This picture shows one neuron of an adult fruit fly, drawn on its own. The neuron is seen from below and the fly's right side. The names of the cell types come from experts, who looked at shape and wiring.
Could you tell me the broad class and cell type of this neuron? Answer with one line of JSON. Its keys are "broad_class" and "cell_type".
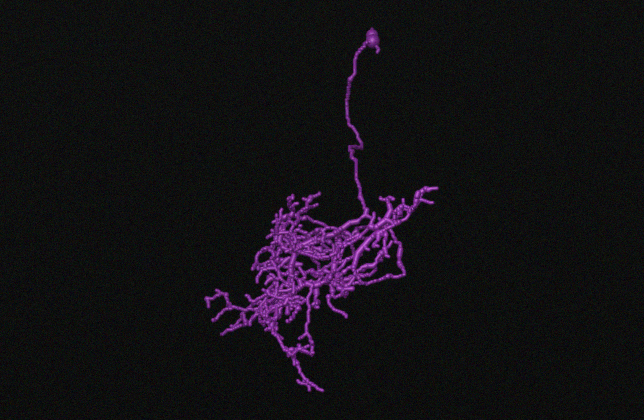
{"broad_class": "central-brain intrinsic neuron", "cell_type": "IB033"}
